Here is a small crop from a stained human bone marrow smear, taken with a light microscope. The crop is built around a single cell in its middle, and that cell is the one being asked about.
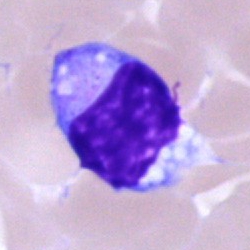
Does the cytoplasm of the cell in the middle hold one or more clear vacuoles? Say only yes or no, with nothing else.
Yes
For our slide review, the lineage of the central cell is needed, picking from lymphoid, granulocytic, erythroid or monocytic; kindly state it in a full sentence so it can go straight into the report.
Designated lymphoid in lineage is the cell at the center of the crop.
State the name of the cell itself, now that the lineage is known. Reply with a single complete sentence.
For this crop, the cell in the middle is a lymphocyte.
